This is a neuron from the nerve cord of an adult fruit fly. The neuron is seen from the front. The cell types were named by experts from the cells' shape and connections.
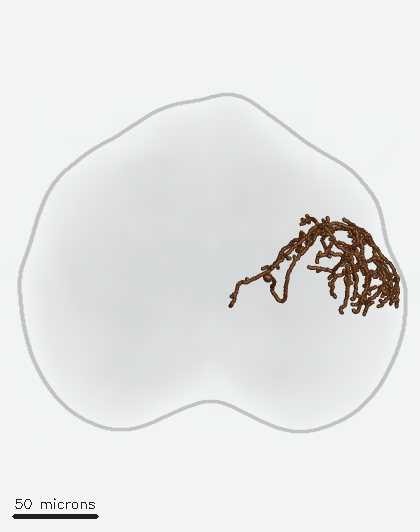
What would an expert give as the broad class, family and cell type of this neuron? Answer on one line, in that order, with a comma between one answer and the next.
nerve-cord intrinsic neuron, hemilineage 08A, IN08A026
